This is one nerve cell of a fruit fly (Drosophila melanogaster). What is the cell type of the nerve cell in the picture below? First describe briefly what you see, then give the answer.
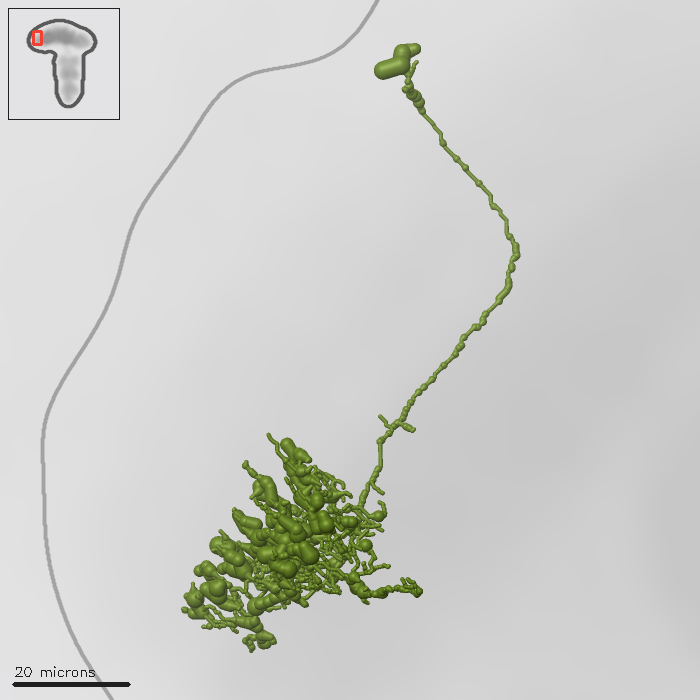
Its cell body lies at the top of the picture. By the scale bar it is about 110 microns tall in this view. The picture shows dozens of branch ends. It is an optic-lobe intrinsic neuron. It is of cell type Dm4.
